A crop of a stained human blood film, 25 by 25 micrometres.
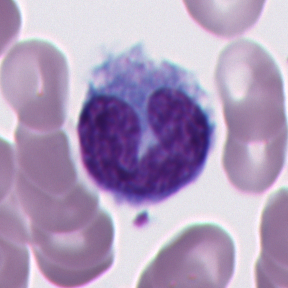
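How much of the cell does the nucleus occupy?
Most of it.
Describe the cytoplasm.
It is pale blue, widest above the nucleus, and shows no distinct granules.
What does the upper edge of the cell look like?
Ragged, with fine hair-like projections.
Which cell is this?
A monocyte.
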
